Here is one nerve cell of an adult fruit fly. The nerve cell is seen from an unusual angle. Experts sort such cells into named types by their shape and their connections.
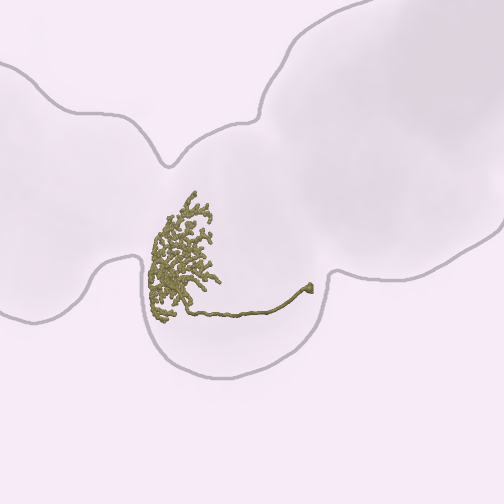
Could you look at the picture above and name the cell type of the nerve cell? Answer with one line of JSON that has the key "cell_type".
{"cell_type": "Cm11b"}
